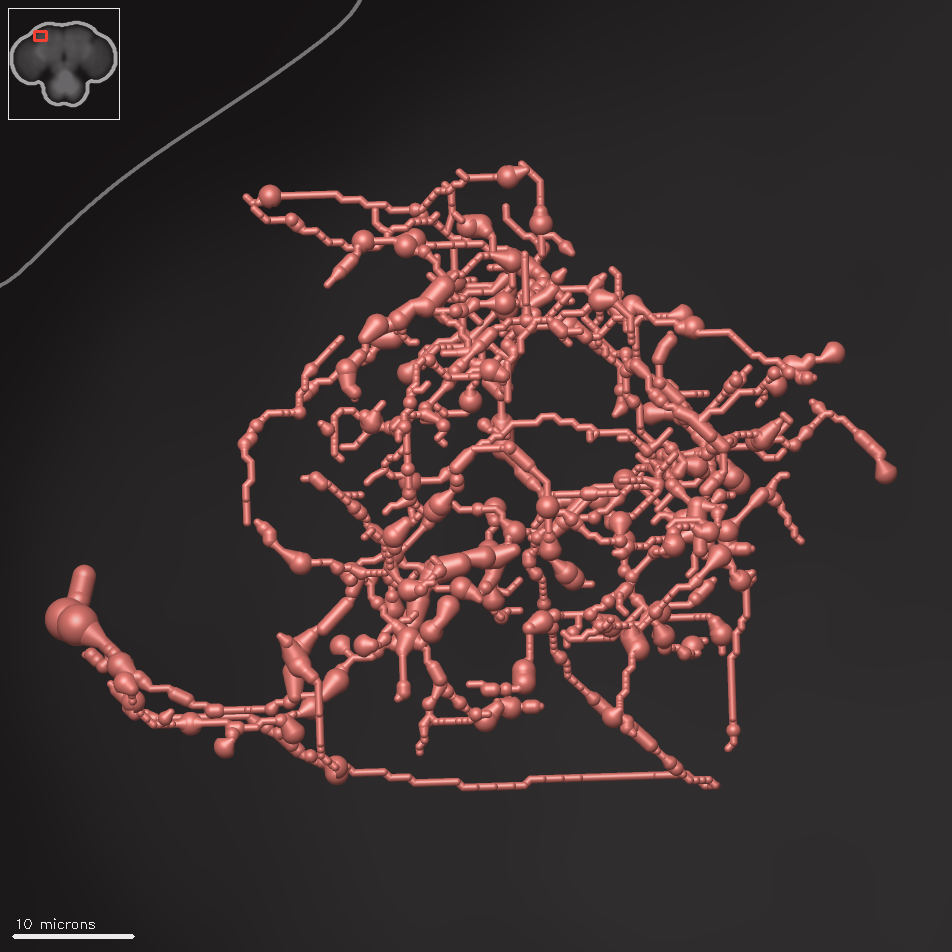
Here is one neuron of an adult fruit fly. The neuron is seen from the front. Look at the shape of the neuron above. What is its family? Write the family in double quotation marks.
"hemilineage LHp1"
